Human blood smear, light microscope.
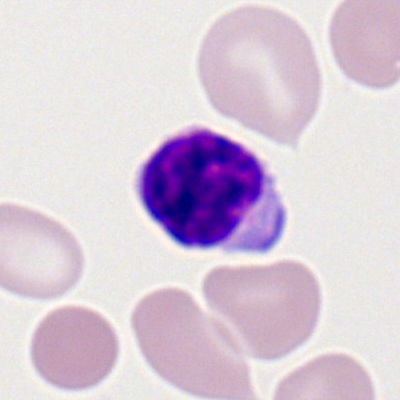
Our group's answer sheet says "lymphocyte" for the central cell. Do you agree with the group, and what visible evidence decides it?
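Yes, lymphocyte is a sound name for this cell. The deciding feature is the cytoplasm: there is only a scant rim of pale blue, seen mainly at the lower right.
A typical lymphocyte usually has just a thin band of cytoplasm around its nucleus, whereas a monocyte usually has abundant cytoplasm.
No granules are visible in the cytoplasm.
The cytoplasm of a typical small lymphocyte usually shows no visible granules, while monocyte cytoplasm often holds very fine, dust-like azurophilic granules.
The chromatin is dense, dark purple and coarsely clumped, and the cell outline is roughly round and smooth. No nucleoli are visible, and this does not count against monocyte.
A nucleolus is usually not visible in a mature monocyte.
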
